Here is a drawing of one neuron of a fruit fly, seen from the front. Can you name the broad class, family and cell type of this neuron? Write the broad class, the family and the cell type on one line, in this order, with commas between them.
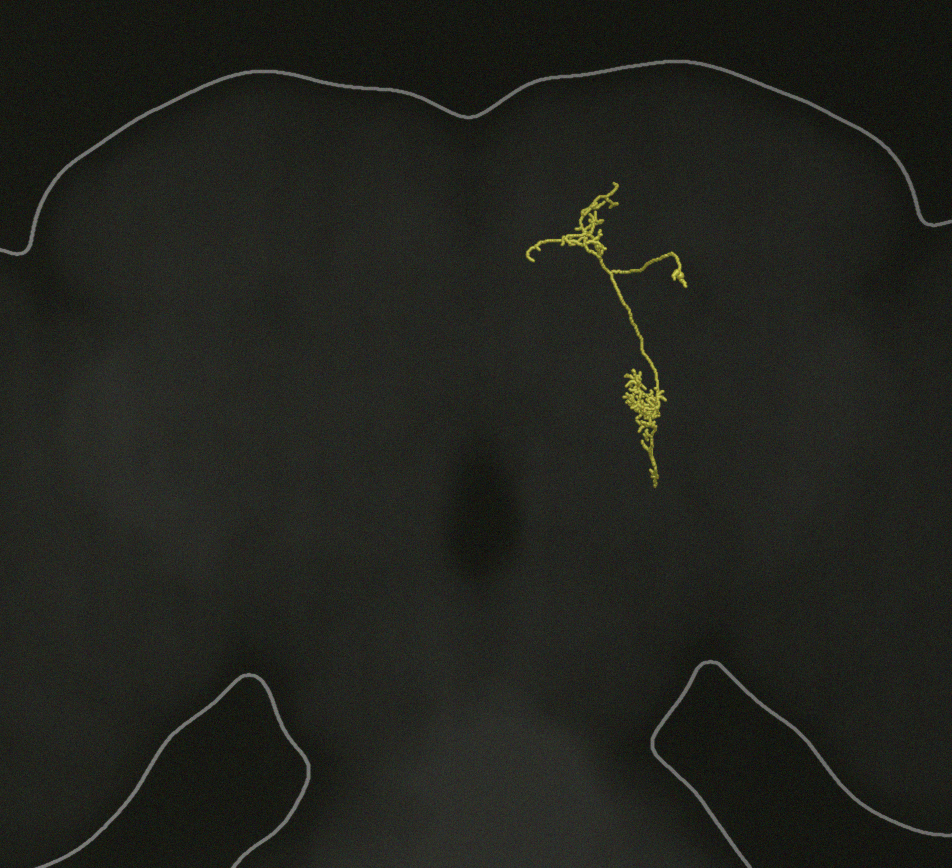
central-brain intrinsic neuron, hemilineage CREa2_ventral, LAL037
